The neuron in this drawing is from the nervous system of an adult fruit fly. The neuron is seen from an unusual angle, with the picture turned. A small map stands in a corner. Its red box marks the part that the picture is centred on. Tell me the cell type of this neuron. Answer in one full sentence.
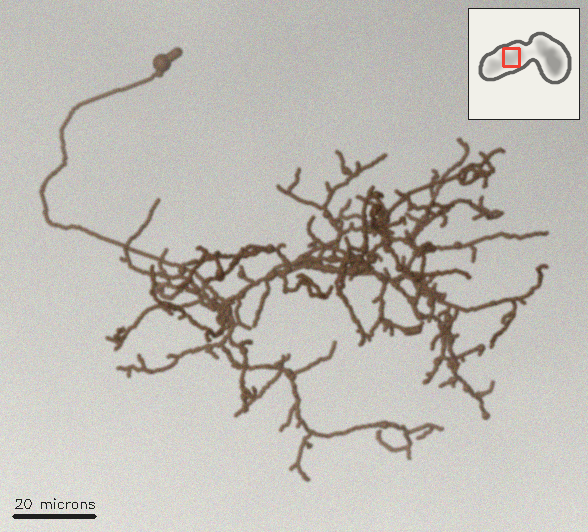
Typed by cell type, the neuron is IN00A050.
